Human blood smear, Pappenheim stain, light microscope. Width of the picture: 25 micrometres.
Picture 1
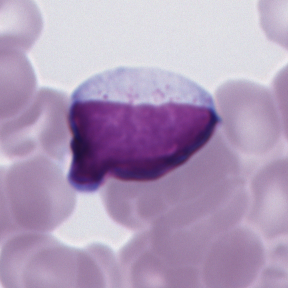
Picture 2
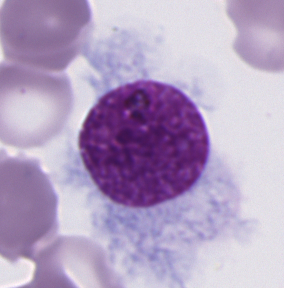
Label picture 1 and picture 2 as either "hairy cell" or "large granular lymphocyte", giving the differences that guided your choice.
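The first picture is a large granular lymphocyte and the second a hairy cell. In the large granular lymphocyte the cytoplasm caps only the upper side of the nucleus, is very pale, nearly colourless with a faint bluish tint, and holds scattered fine reddish-purple granules. Its nucleus, about 14 by 9 micrometres, has a nearly straight upper border facing the cytoplasm, a short blunt bulge at its lower left, and no visible nucleoli. The hairy cell's cytoplasm is pale greyish blue and shows no coarse purple or pink granules.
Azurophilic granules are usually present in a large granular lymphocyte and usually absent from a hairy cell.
The outer border of the hairy cell's cytoplasm is ragged and ill-defined.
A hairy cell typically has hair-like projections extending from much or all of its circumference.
In the hairy cell, a small darker spot lies in the upper part of the nucleus.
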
